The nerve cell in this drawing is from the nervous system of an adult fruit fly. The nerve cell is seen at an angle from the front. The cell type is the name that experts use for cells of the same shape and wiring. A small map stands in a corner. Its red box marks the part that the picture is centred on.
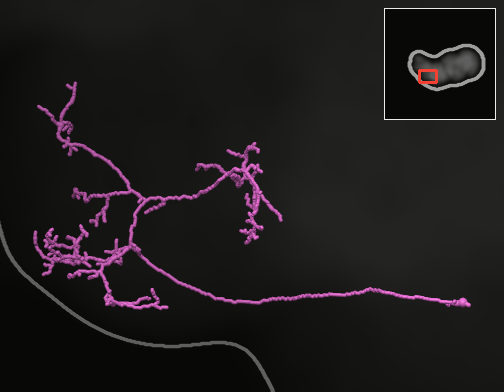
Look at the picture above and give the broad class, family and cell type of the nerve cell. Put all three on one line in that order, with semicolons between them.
nerve-cord intrinsic neuron; hemilineage 13B; IN13B071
